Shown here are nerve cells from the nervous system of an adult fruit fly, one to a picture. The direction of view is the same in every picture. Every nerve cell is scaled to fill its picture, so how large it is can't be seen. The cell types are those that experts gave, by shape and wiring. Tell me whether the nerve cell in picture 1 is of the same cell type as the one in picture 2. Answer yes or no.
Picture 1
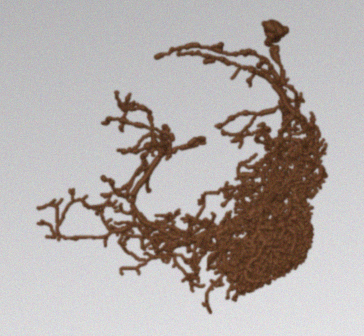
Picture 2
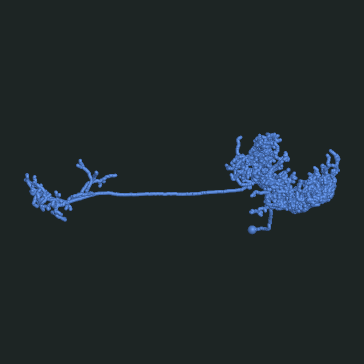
no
